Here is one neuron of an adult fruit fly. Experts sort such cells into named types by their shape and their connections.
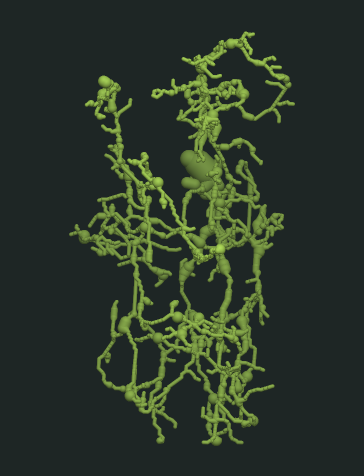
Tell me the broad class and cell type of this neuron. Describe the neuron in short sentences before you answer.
As drawn here it is taller than it is wide. It is a nerve-cord intrinsic neuron. The cell type is INXXX405.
